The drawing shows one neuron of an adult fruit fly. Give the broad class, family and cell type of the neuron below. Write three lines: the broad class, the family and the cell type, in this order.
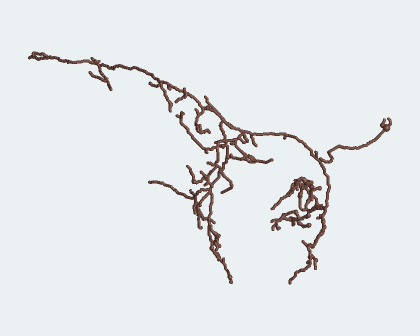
central-brain intrinsic neuron
hemilineage PSp3
CB1269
